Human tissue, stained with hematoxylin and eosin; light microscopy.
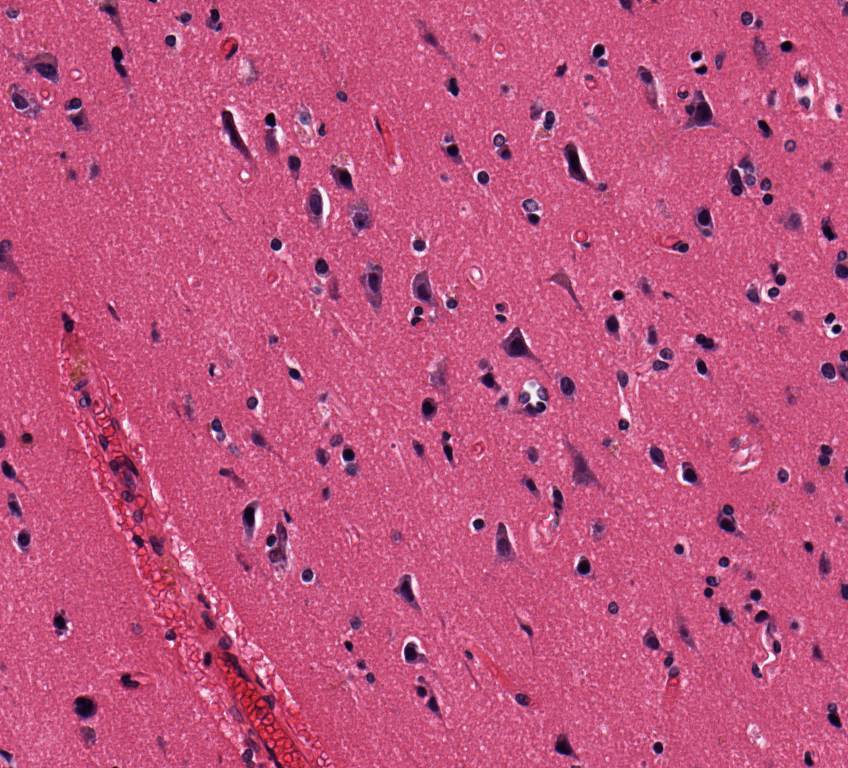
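Cerebral cortex, haematoxylin and eosin. Most of the field is a finely granular pink background with cells scattered singly through it and no organised units. A long narrow blood vessel packed with red blood cells runs diagonally from the left edge to the bottom edge at lower left. Many small, round, dark nuclei with little visible cytoplasm are spread among the larger cells. No fat cells are present.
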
